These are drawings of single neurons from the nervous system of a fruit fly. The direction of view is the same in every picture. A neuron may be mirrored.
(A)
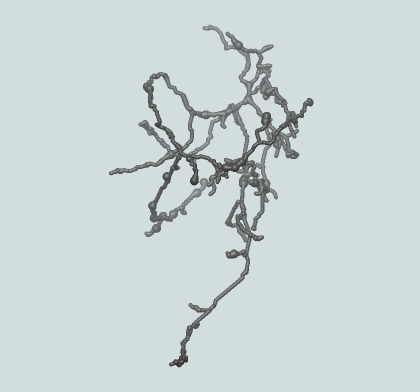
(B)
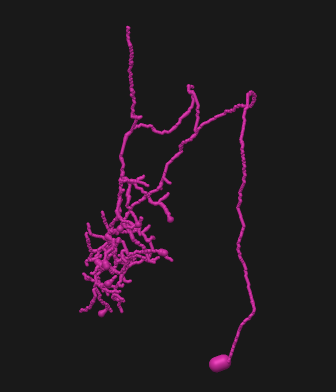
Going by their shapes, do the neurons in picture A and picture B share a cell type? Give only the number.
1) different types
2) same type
1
